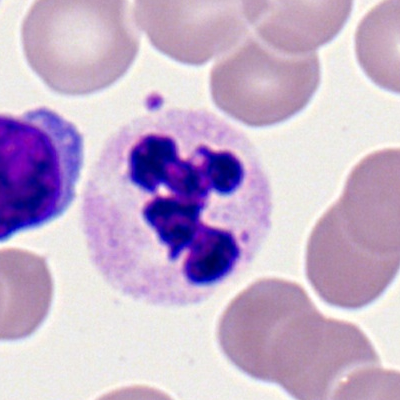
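Segmented neutrophil: the nucleus splits into several separate lobes, and the chromatin's dense and dark purple. There's abundant pale pinkish-lilac cytoplasm holding fine, faint pinkish-lilac granules.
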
